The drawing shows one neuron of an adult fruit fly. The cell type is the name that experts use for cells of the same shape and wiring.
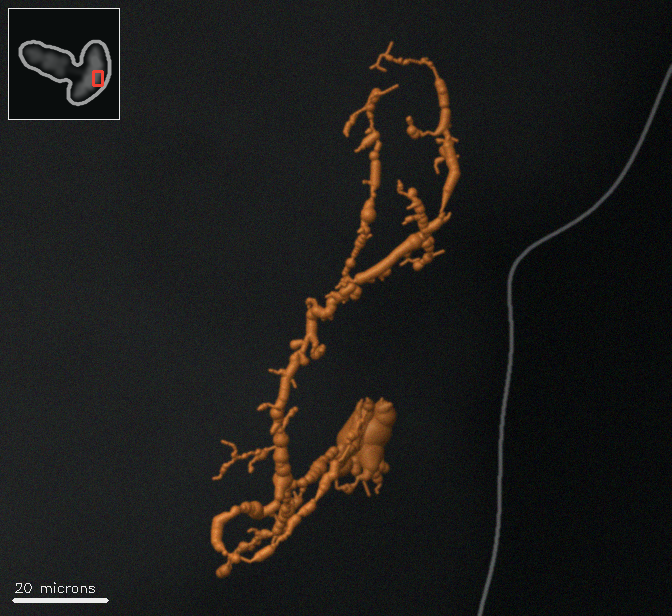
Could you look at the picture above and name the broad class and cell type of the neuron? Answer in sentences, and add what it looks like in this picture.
Its broad class is motor neuron of the brain. Its cell type is MN11D. It is in the brain and does not reach the nerve cord. By the scale bar it is about 120 microns tall in this view. The picture shows dozens of branch ends.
